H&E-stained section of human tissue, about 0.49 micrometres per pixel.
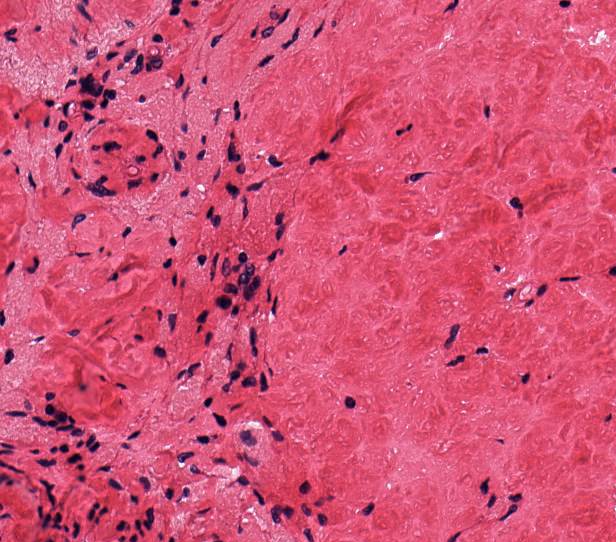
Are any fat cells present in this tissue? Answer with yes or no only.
No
